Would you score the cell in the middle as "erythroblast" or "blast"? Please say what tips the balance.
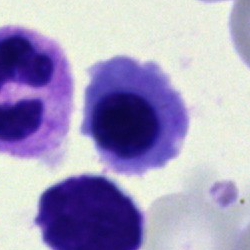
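Erythroblast. The nuclear chromatin here is very dark and dense.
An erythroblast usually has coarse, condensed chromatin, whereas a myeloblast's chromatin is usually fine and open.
Beyond that, the cell outline is roughly round but irregular, with small bumps along the edge. The nucleus lies off-centre toward the lower left, and a moderate rim of lavender-blue cytoplasm surrounds it.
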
